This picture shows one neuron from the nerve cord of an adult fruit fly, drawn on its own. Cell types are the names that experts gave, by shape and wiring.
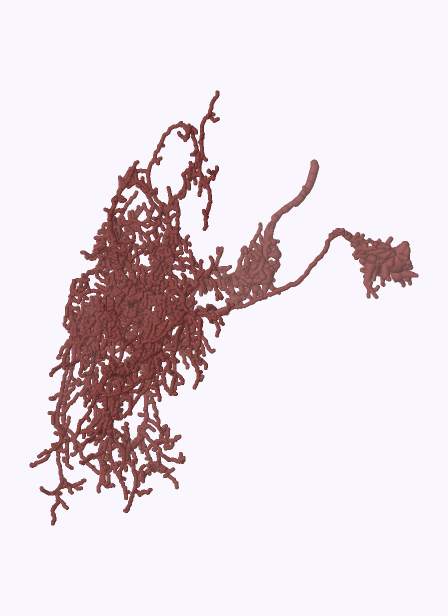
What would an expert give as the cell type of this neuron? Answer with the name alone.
ps1 MN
